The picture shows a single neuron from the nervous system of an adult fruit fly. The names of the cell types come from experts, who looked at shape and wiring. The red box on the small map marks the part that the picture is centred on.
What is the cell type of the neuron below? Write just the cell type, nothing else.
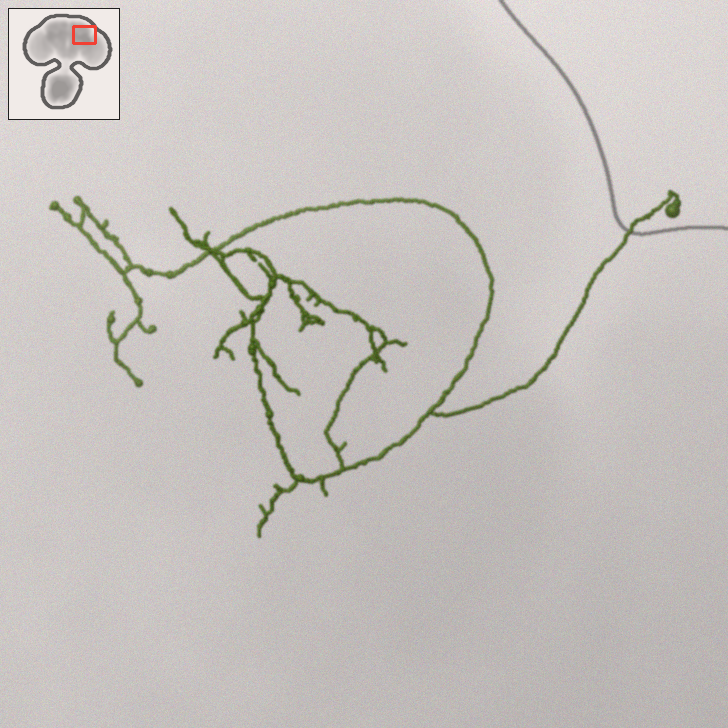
CB4112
